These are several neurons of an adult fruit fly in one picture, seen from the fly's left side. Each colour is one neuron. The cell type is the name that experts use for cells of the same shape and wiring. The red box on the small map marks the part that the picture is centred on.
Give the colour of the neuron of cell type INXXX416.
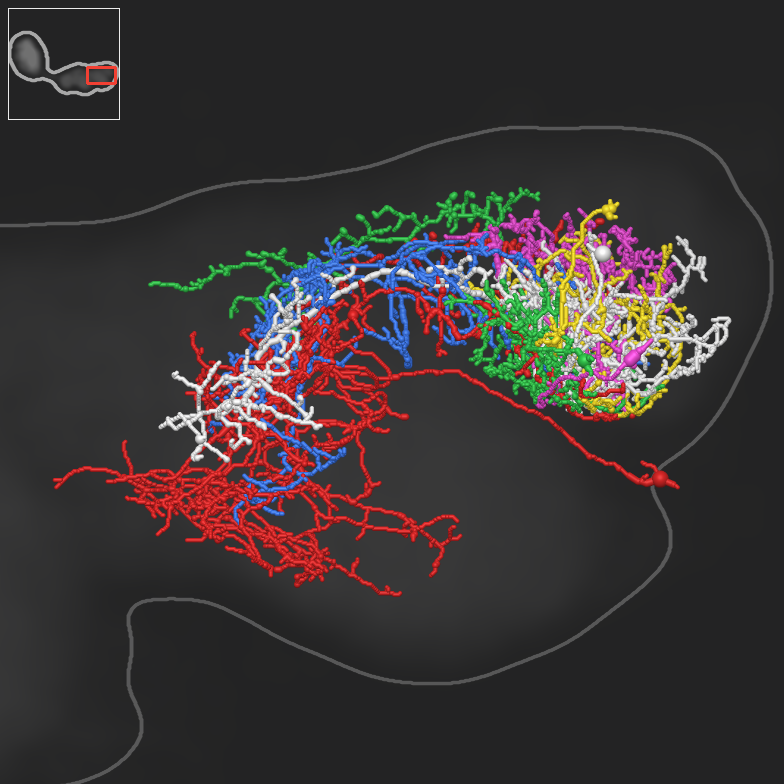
yellow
